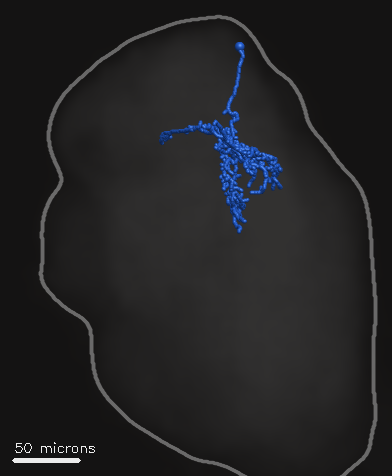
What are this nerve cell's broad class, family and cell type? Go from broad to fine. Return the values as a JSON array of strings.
["central-brain intrinsic neuron", "hemilineage CLp1", "CL161_a"]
